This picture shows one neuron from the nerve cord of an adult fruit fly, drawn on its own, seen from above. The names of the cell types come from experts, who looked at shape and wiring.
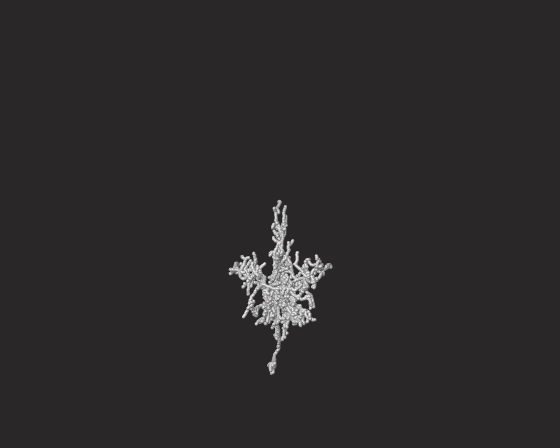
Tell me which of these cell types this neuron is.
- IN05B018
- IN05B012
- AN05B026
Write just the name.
IN05B012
